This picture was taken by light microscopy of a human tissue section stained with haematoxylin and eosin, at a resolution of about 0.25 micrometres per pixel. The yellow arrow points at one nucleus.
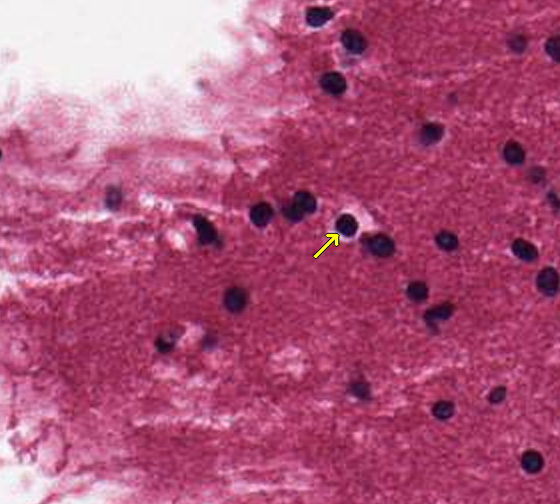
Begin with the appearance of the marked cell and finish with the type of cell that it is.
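The nucleus is round with a smooth outline and is stained dark, evenly throughout, with no visible inner detail. The nucleus sits inside a clear, pale space, with almost no pink cytoplasm visible around it. Type of cell: oligodendrocyte.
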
